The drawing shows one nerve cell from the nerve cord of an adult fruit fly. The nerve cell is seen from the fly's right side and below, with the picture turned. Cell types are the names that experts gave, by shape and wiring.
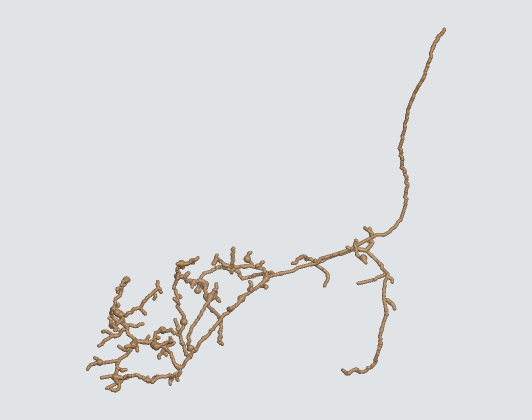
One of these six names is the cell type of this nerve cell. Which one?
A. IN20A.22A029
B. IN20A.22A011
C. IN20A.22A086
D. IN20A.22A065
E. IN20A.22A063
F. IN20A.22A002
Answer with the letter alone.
C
